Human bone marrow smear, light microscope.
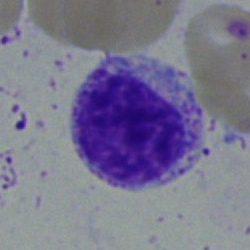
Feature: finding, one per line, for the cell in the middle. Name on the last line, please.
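Nucleus: off-centre, toward the lower left
Chromatin: dark purple, clumped, with patchy deeper staining
Cytoplasm: pale bluish-grey rim, widest on the upper right
Granules: fine, purple, scattered through the cytoplasm
Name: myelocyte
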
